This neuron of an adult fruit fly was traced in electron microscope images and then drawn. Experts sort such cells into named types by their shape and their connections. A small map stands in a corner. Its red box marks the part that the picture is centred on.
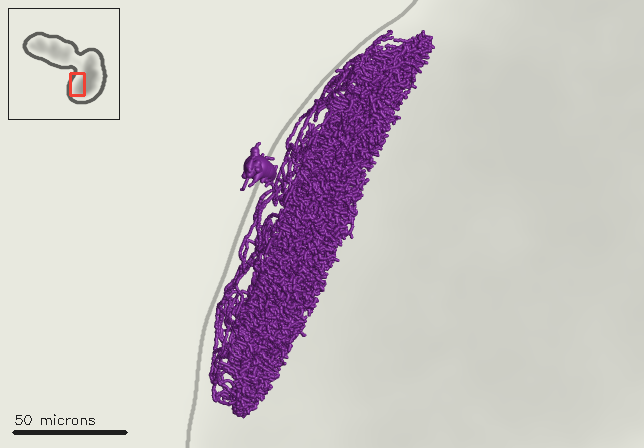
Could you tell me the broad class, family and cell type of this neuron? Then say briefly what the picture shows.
It is an optic-lobe intrinsic neuron. The family is LPi. It is of cell type LPi21. From top to bottom in the picture it spans about 170 microns. In this view it is taller than it is wide.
